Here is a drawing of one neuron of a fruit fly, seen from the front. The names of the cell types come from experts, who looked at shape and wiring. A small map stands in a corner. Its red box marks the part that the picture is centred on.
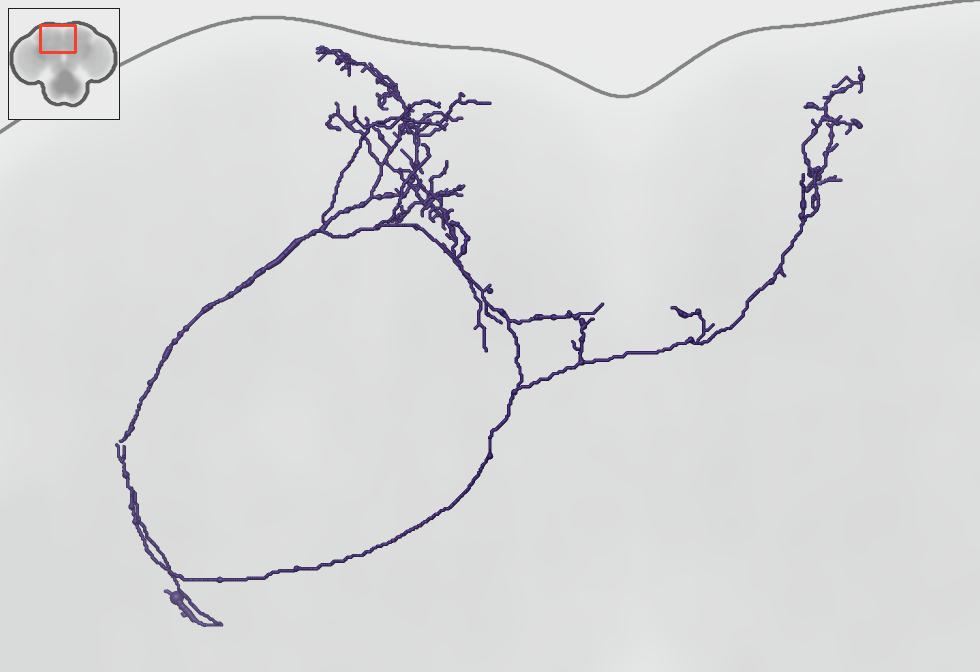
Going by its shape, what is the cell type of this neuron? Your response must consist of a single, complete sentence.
It is as CB1897 that this neuron is typed.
